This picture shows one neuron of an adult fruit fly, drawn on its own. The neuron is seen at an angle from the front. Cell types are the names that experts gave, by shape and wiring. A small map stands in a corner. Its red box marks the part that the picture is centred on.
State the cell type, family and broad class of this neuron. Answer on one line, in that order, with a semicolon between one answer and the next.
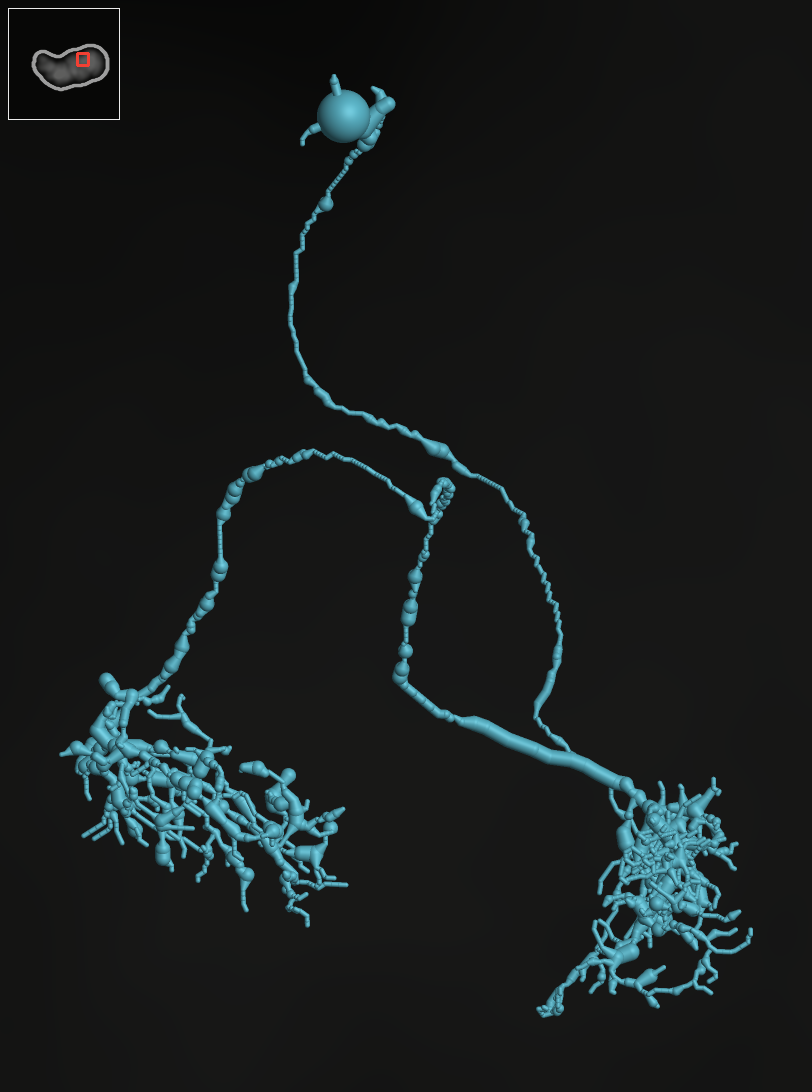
hDeltaA; class CX; central-brain intrinsic neuron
